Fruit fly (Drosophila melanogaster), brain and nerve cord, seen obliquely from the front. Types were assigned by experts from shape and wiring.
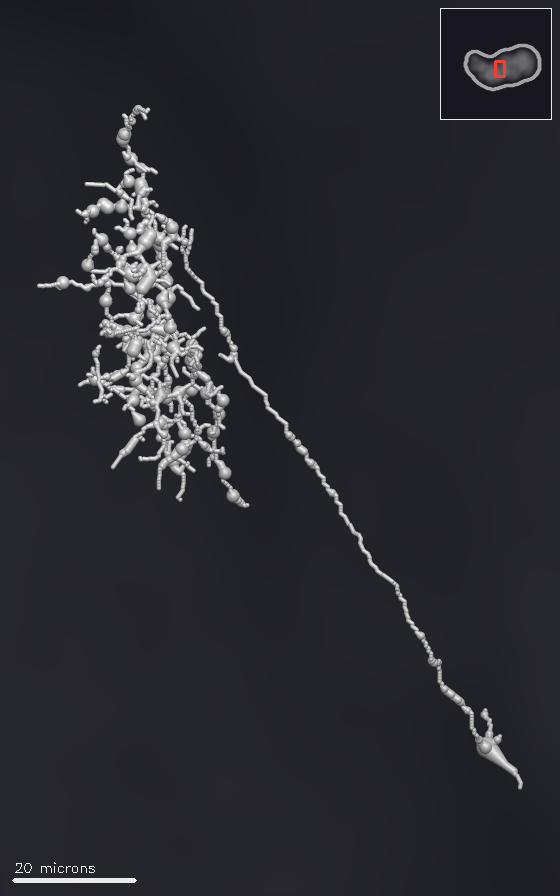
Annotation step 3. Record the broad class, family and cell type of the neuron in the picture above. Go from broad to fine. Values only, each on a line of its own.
optic-lobe intrinsic neuron
Li
Li34a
